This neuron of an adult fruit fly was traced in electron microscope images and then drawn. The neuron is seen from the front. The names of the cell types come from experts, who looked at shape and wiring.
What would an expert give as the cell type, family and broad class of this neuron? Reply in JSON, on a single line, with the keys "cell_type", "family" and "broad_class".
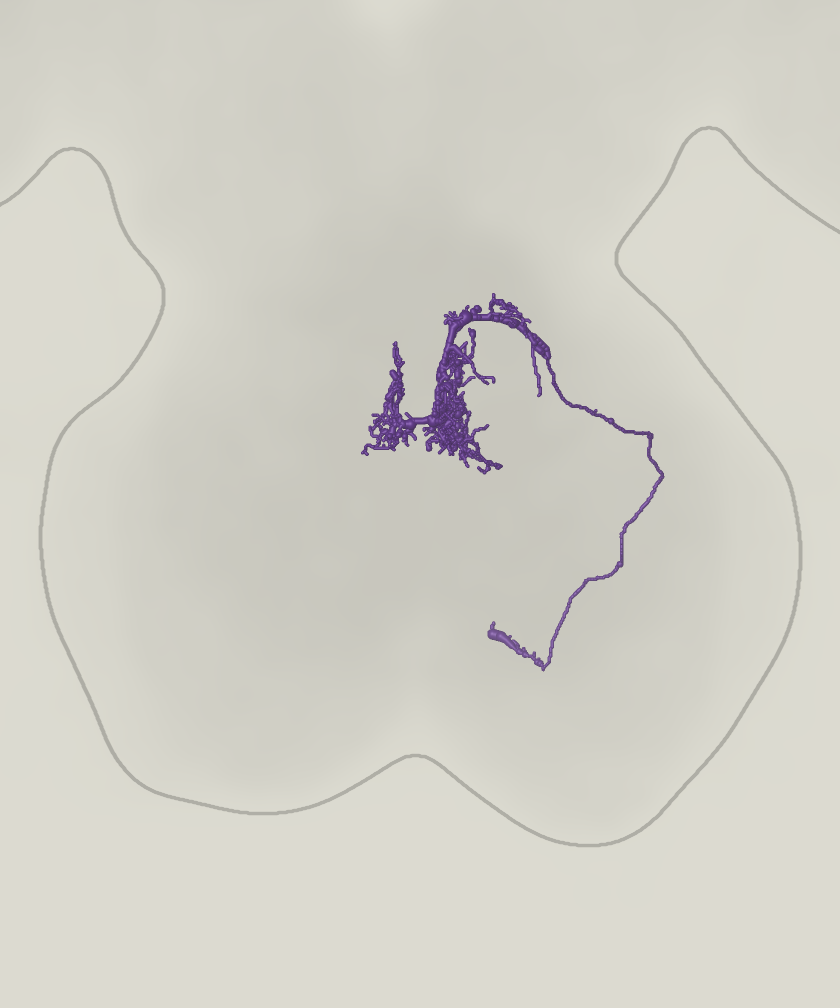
{"cell_type": "IN13A013", "family": "hemilineage 13A", "broad_class": "nerve-cord intrinsic neuron"}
